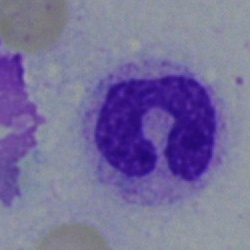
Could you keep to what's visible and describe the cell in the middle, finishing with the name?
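First, the nucleus: a deeply indented horseshoe, its notch opening downward. Its chromatin looks dark purple and coarsely clumped. Around it runs a pale pinkish-lilac rim of cytoplasm, with fine lilac granules scattered through it. So this is a band neutrophil.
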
